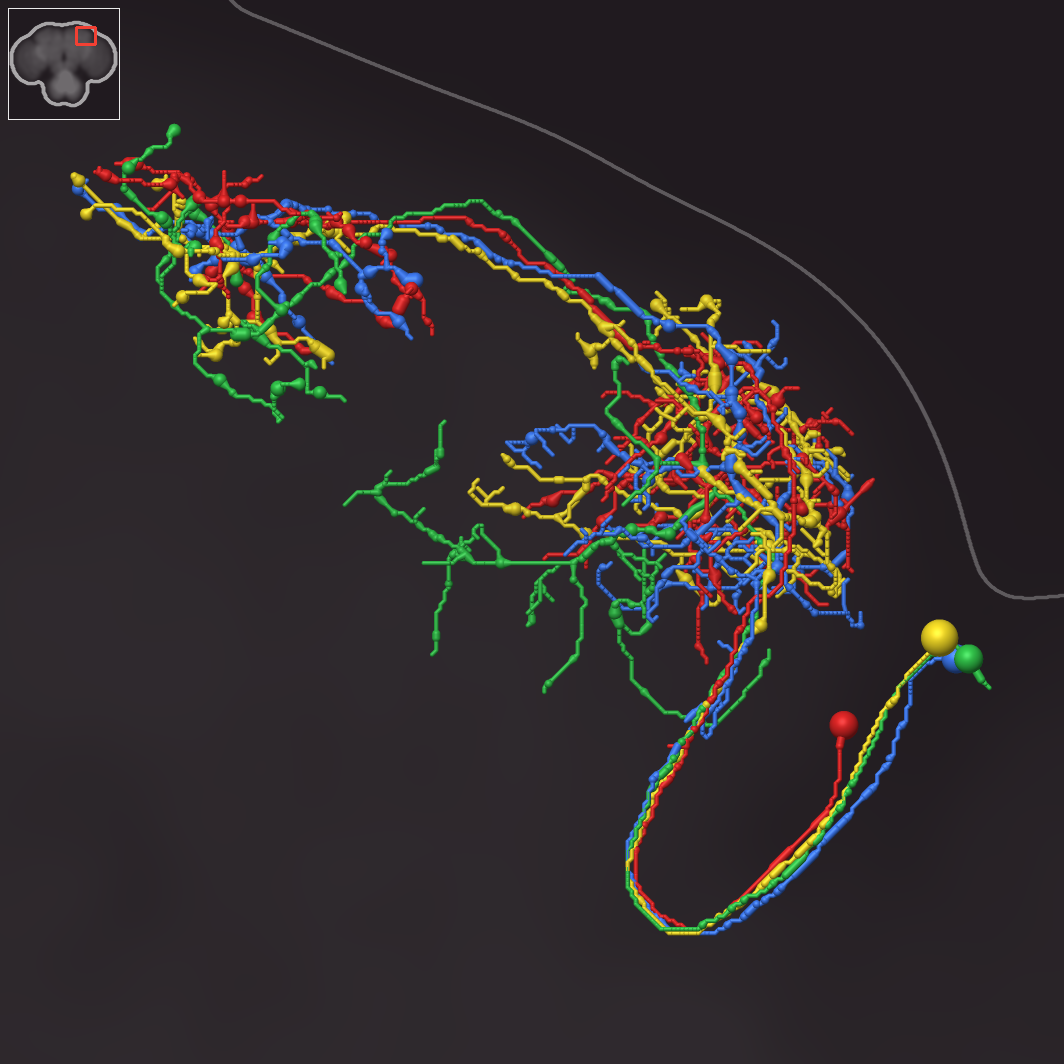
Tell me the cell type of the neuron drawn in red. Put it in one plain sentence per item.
The cell type is CB2823.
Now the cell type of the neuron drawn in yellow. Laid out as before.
The cell type is LHAV5a1.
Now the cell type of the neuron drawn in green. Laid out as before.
The cell type is CB2089.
